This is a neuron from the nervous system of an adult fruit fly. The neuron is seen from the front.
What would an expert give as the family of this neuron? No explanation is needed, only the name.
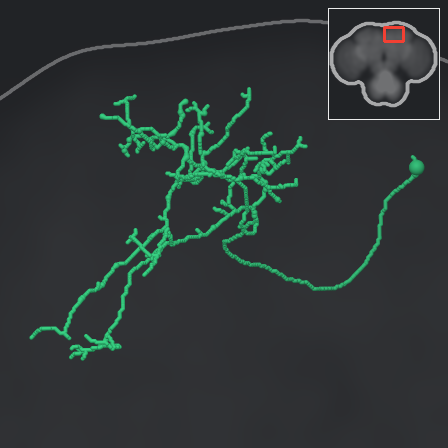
hemilineage DL1_dorsal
